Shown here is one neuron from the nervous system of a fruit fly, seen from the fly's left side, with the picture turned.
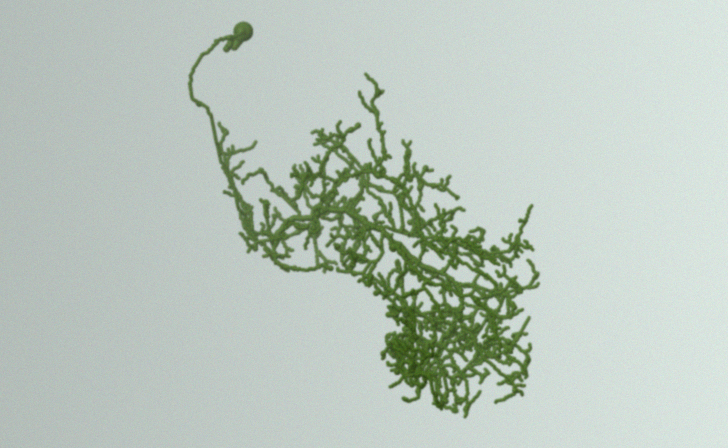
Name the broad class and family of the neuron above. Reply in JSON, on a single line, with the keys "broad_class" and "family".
{"broad_class": "central-brain intrinsic neuron", "family": "LHAV"}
